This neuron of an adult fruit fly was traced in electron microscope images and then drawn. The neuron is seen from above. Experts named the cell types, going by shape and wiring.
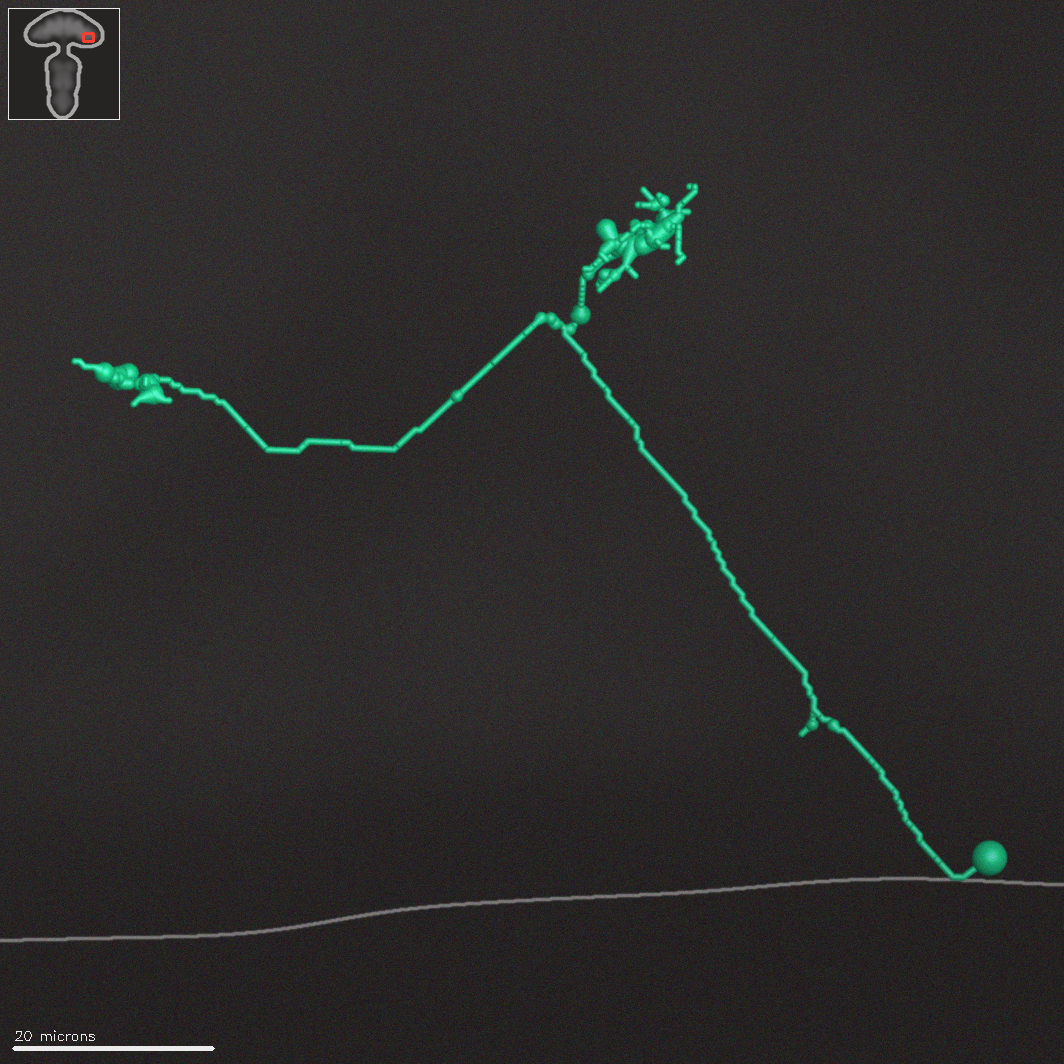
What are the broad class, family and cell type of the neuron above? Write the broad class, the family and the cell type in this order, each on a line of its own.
optic-lobe intrinsic neuron
T
T3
